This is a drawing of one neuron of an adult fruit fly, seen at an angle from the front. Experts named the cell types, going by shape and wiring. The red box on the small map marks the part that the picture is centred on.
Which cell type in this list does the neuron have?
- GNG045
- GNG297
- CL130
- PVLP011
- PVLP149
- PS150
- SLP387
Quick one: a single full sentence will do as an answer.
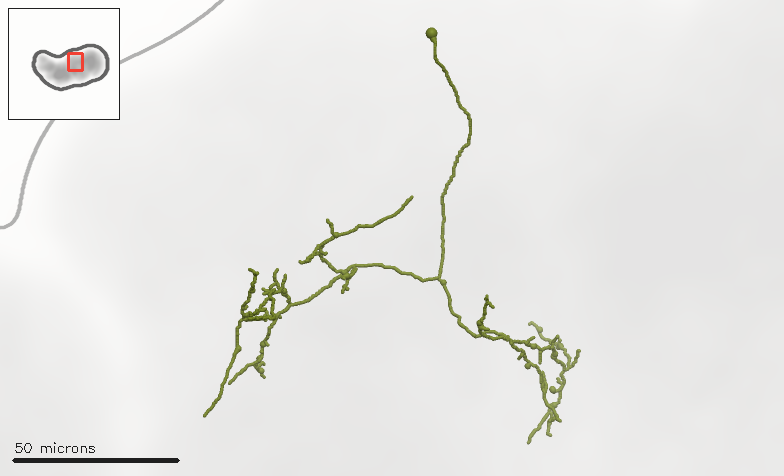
To the cell type PS150 belongs this neuron.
